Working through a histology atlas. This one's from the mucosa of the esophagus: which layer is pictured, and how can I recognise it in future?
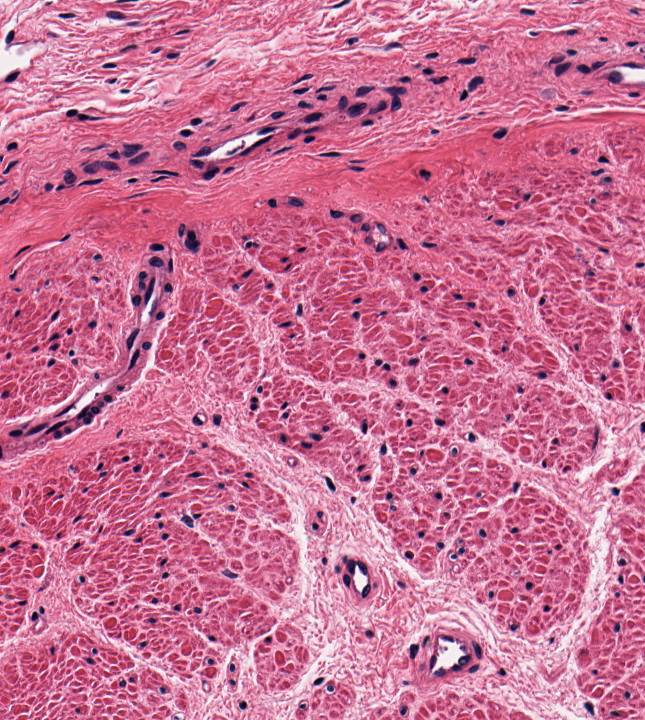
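Smooth muscle: bundles fill most of the field below a top fibrous band. Cells mostly cut across, seen as small rounded pink profiles.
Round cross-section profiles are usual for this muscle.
Nuclei small, dark, round, scattered singly among fibres. Septa between bundles pale, loose, wispy.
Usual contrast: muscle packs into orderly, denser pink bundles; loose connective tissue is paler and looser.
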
